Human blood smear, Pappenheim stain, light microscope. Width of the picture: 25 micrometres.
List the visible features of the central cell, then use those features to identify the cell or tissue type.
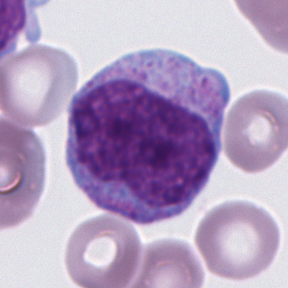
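Size: about 15 micrometres across. Nucleus toward lower left; wider band of cytoplasm along top. Chromatin finely stippled, few darker patches, no coarse clumping. Cytoplasm pale greyish blue; fine purple granules scattered, most visible above nucleus. Cell type: atypical promyelocyte.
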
